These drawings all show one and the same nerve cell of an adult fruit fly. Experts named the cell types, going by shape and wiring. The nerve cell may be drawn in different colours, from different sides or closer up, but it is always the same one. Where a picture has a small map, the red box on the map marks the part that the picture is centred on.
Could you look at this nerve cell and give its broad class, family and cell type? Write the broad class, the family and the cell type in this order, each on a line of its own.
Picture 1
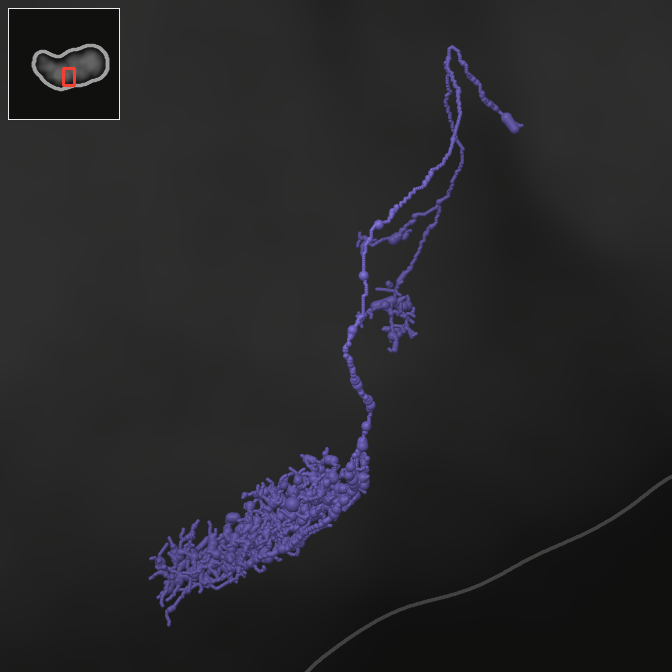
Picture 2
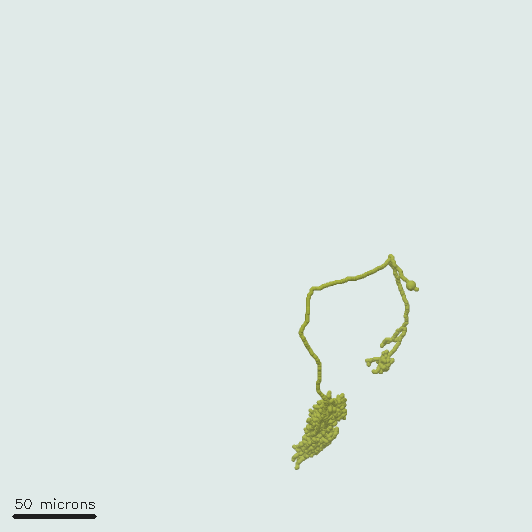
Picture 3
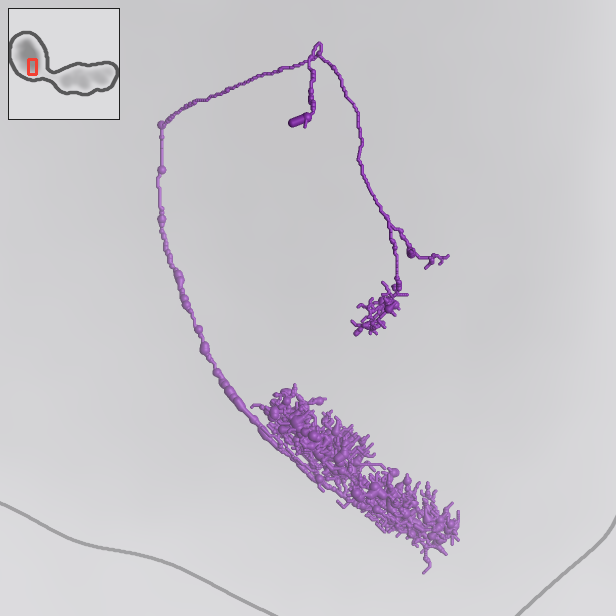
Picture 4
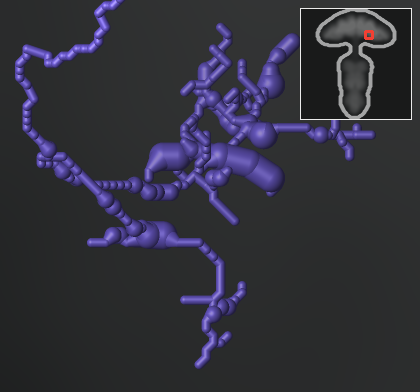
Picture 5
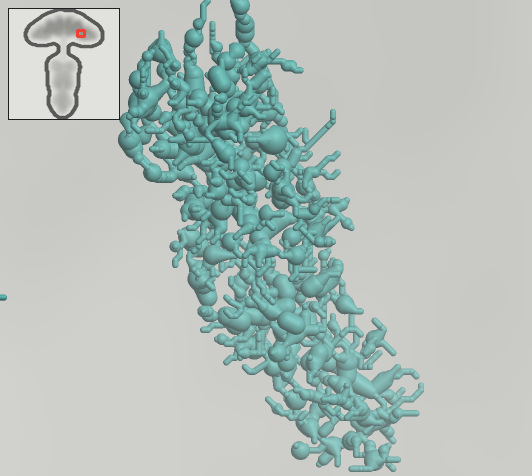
optic-lobe intrinsic neuron
MeLo
MeLo9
